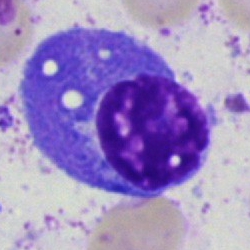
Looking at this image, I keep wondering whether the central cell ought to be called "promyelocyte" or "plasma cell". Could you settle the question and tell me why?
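This one is a plasma cell. What settles it is the chromatin: coarse and clumped, with paler patches between dark masses.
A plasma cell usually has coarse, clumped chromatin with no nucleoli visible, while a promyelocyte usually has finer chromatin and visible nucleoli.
The cytoplasm is abundant and deep blue; a paler zone sits against the left side of the nucleus, and three clear round vacuoles lie to its upper left.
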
